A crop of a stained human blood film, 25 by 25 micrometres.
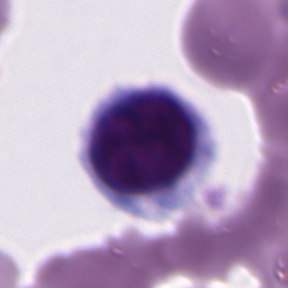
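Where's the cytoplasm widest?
Along the lower side of the cell, and it's pale blue.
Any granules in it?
None that are distinct.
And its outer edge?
Slightly ragged, not smooth.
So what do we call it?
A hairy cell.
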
